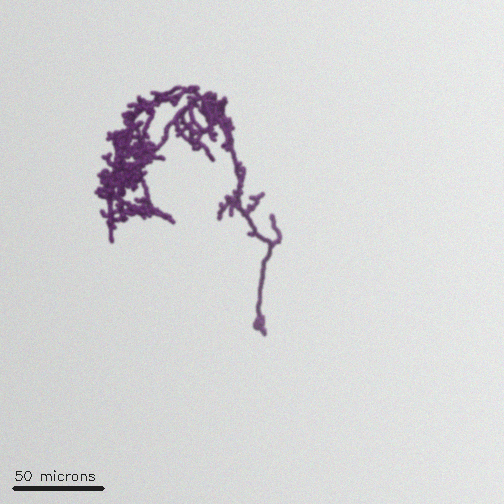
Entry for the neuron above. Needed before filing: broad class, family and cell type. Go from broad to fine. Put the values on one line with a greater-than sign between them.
nerve-cord intrinsic neuron > hemilineage 06B > IN06B038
